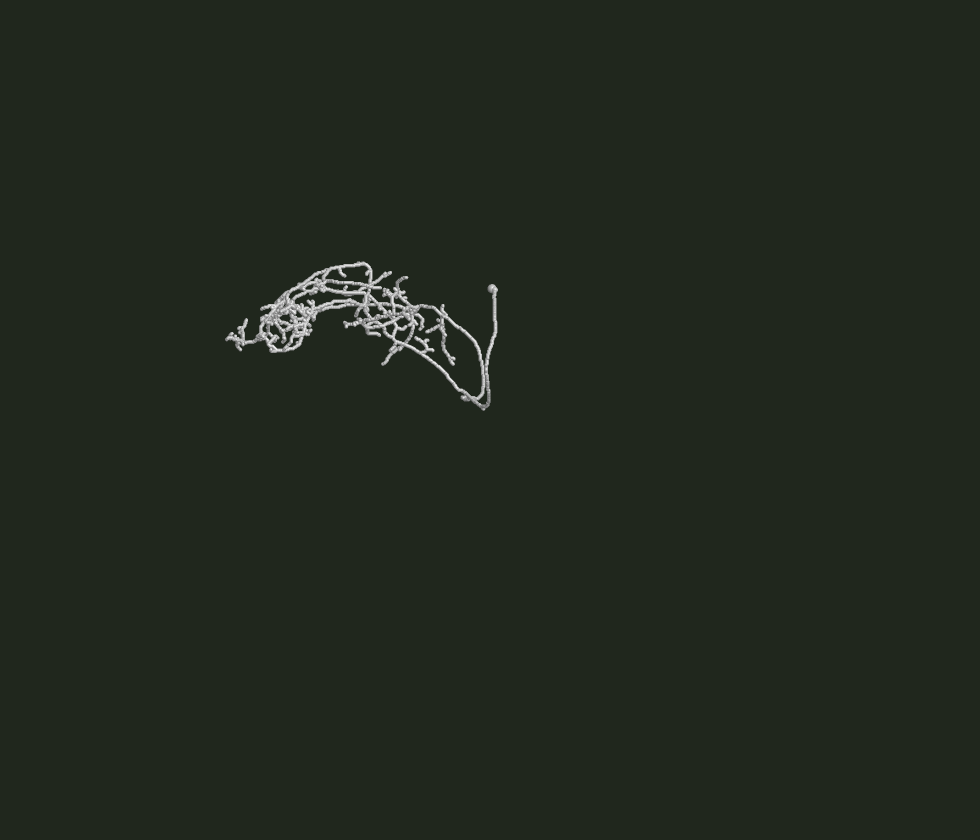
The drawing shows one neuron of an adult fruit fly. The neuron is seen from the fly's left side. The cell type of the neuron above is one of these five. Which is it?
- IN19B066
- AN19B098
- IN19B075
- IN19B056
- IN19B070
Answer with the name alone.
IN19B056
